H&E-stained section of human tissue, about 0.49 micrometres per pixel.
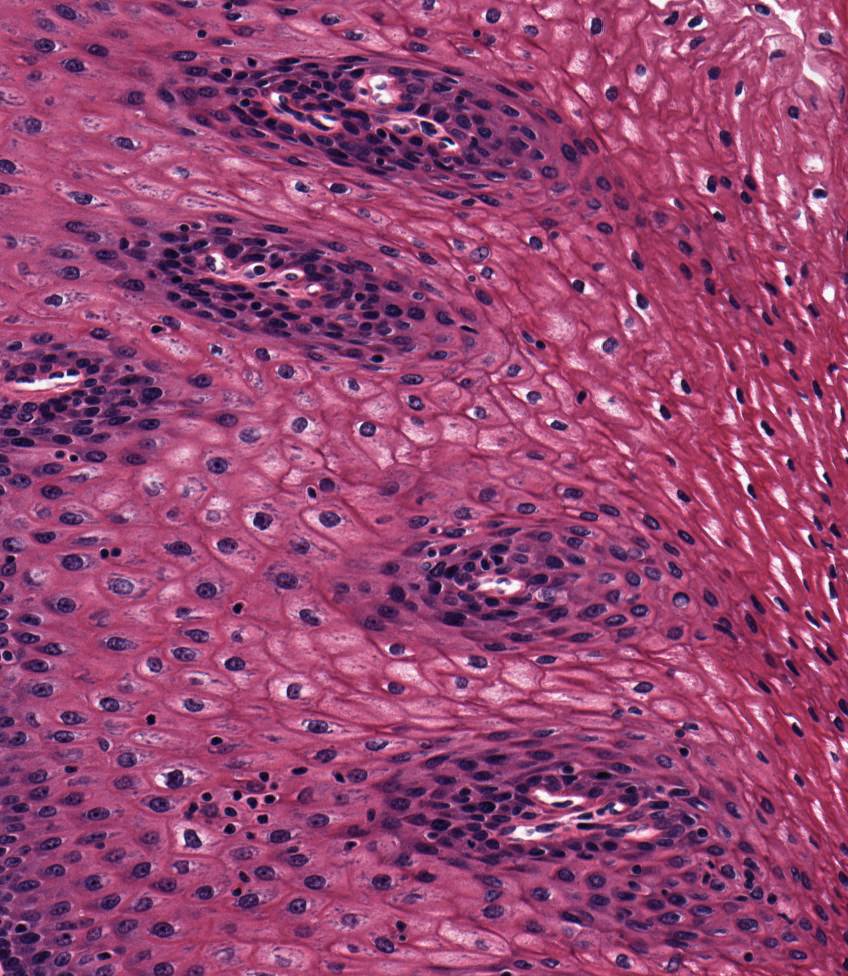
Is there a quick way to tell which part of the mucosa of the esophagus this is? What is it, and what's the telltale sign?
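Stratified squamous nonkeratinized epithelium occupies the whole field, its flattened surface layers toward the upper right. Between the dark basal cell clusters the cells are large and polygonal, with abundant pale pink cytoplasm, sharp borders and one round central nucleus. Toward the upper right they become flattened and elongated yet keep their dark nuclei.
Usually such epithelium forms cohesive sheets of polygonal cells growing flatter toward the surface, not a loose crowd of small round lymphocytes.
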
